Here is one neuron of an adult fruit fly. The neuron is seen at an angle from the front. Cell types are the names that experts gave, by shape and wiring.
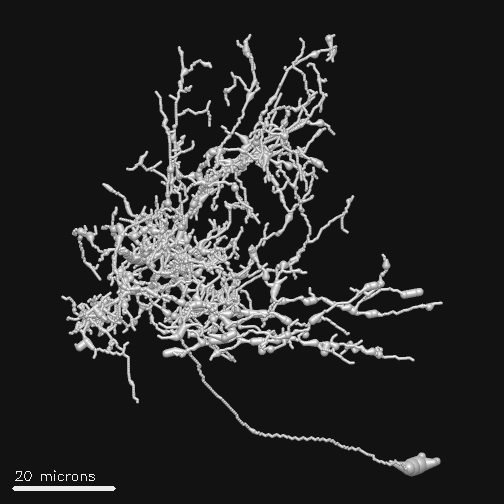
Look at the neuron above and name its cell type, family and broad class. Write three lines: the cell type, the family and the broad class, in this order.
IN07B034
hemilineage 07B
nerve-cord intrinsic neuron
